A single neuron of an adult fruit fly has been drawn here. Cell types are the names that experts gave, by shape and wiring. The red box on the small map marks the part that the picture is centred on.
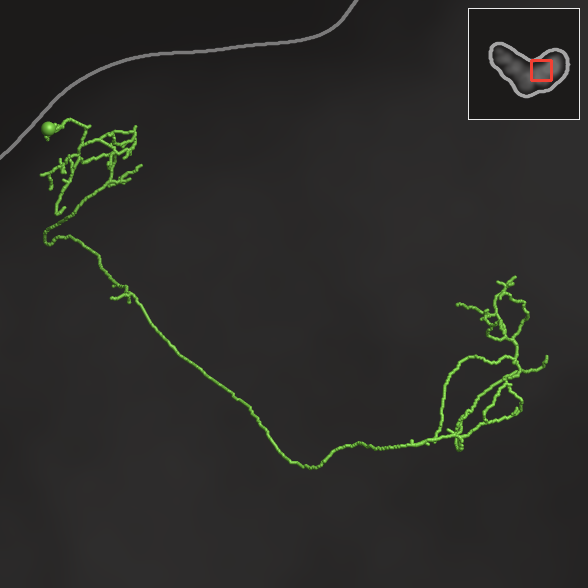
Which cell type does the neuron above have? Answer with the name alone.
KCg-s4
